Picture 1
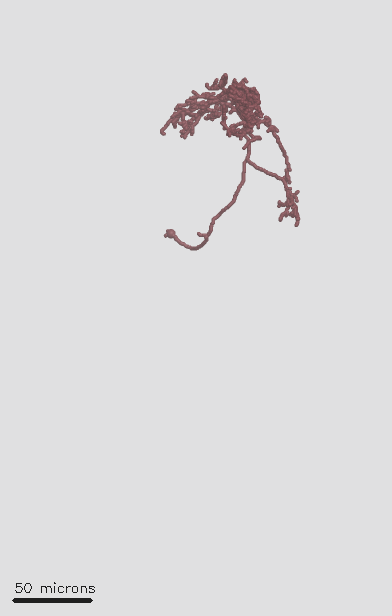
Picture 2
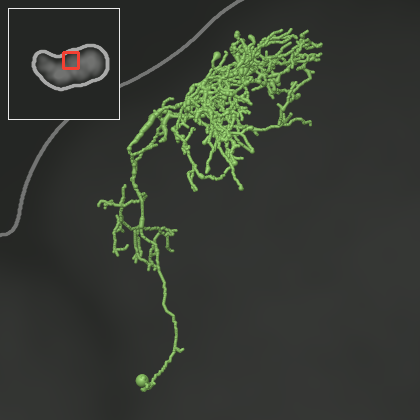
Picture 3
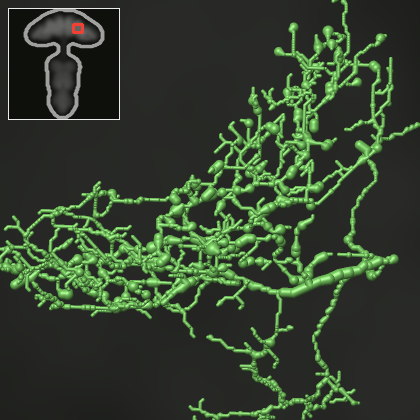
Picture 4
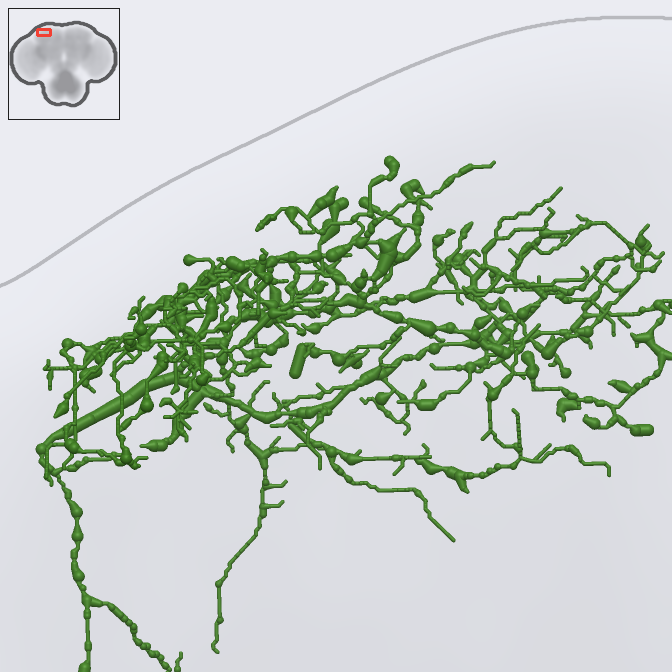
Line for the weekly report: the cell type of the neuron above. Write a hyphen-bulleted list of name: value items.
- cell type: SLP208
